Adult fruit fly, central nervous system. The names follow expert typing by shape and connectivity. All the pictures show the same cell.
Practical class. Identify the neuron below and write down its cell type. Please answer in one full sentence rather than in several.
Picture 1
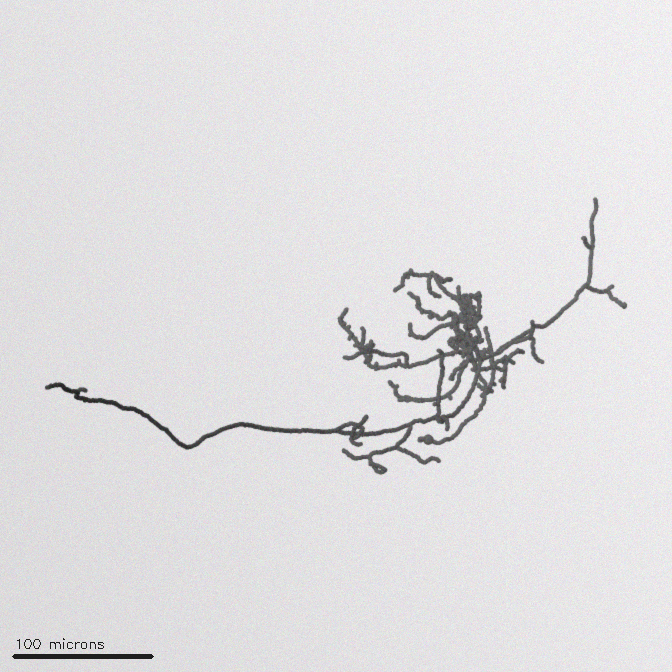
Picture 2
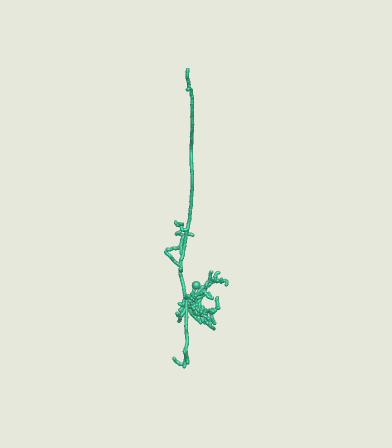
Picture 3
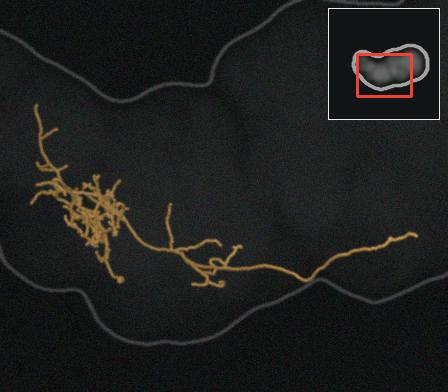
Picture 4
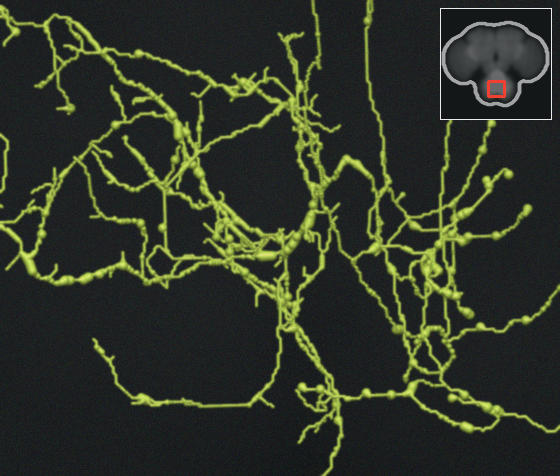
This neuron is recognized as the cell type AN05B048.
